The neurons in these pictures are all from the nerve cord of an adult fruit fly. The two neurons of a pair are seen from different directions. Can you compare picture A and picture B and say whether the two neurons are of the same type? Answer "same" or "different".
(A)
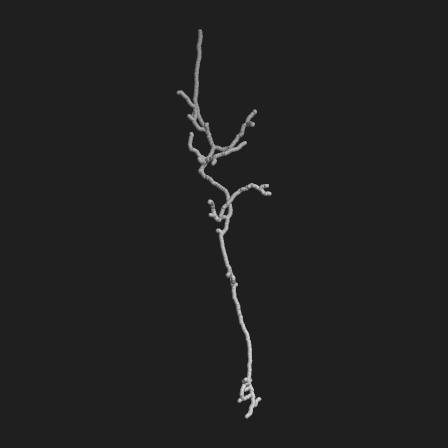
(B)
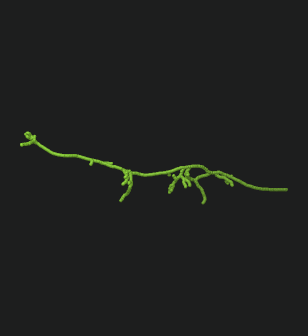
same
